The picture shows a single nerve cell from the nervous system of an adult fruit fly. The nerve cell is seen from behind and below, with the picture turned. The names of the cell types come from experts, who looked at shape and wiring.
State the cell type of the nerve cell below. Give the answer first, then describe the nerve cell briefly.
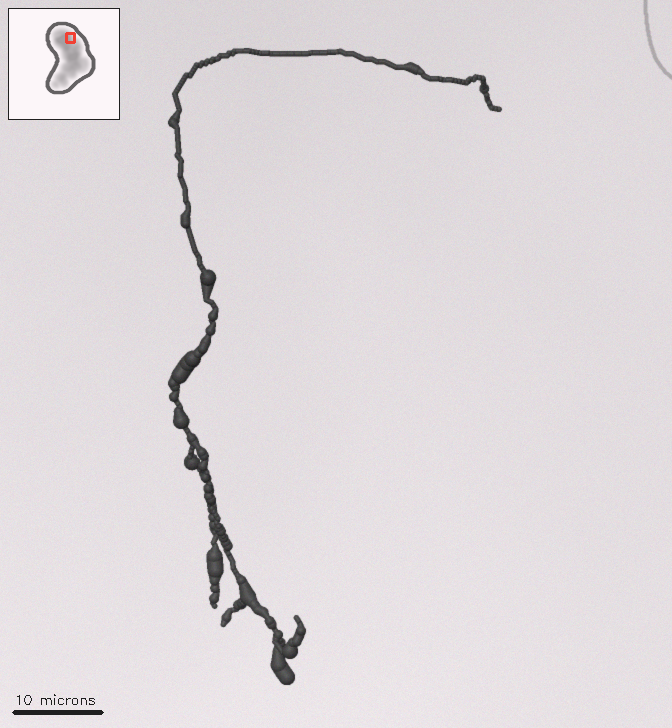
It is of cell type HRN_VP4. It is a sensory neuron entering the brain. The drawing shows no cell body. From top to bottom in the picture it spans about 70 microns. There are a dozen or fewer branch ends.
